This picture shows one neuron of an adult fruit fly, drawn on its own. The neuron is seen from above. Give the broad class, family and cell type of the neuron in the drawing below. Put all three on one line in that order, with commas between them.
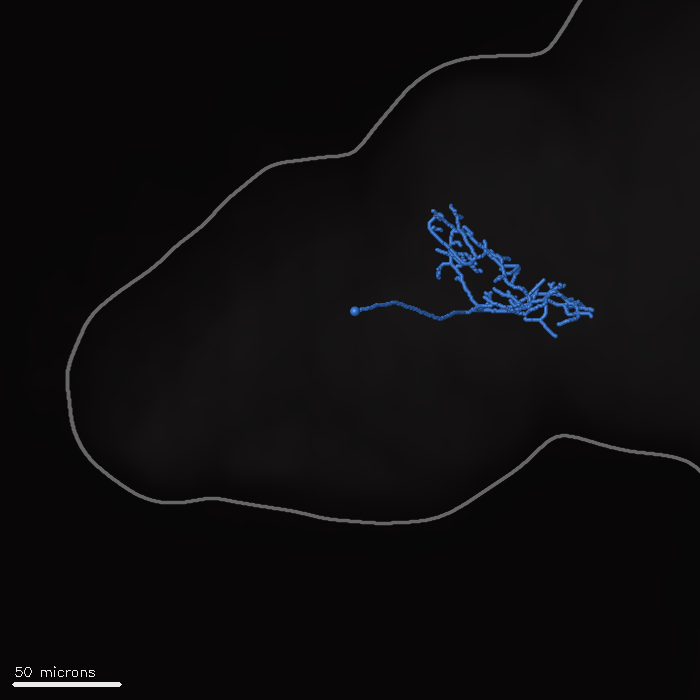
central-brain intrinsic neuron, hemilineage VPNp1_medial, PLP191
